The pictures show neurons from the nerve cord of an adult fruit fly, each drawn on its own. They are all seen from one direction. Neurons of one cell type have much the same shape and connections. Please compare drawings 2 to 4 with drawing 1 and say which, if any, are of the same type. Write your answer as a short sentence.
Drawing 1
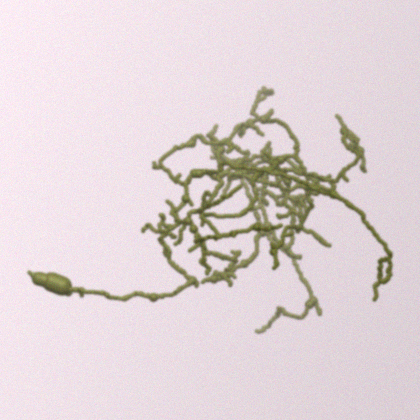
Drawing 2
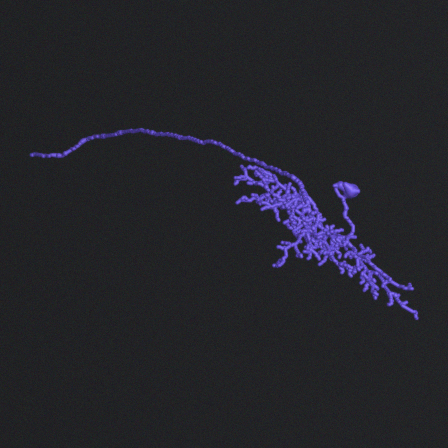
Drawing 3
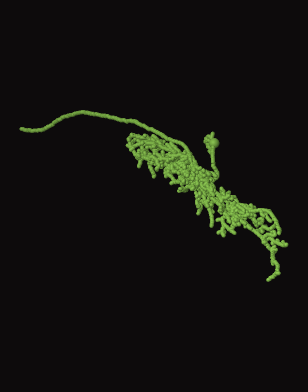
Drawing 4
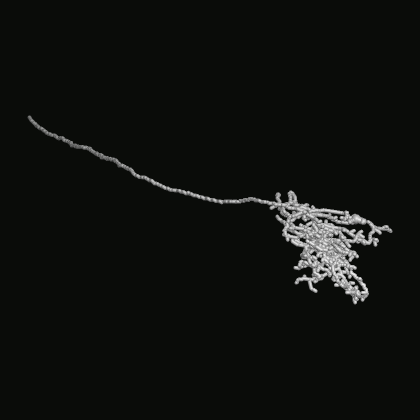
Drawing 3 is of the same cell type.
